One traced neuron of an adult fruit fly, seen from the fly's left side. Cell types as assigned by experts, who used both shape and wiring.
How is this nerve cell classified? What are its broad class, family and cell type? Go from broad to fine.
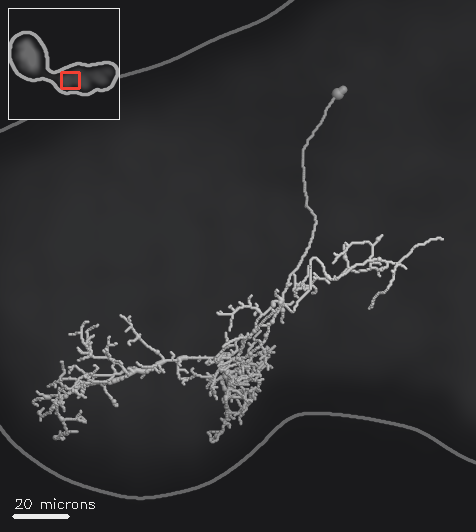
nerve-cord intrinsic neuron; hemilineage 23B; IN23B034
